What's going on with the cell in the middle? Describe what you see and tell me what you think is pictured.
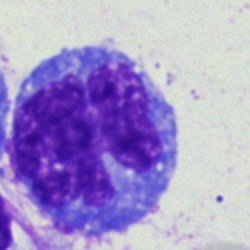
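Roughly round in outline, this one has a nucleus that fills most of the cell. From below, a wedge of pale cytoplasm pushes into the nucleus, and you won't find any coarse granules in that cytoplasm. It's a monocyte.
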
